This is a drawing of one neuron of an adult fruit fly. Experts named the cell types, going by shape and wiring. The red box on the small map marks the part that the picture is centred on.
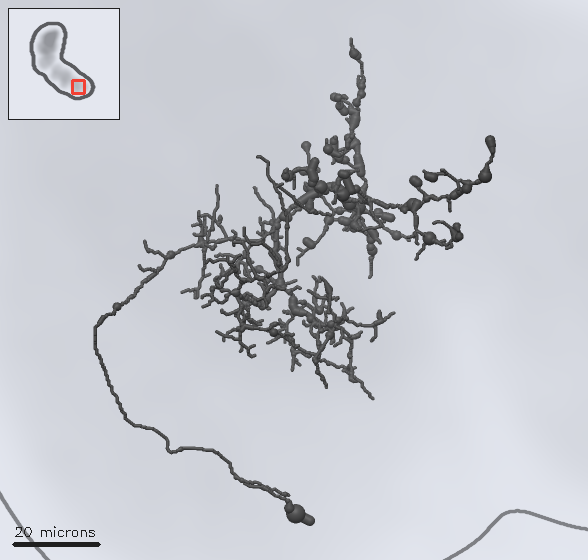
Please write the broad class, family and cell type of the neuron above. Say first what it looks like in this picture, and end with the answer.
The cell body can be seen at the bottom of the picture. By the scale bar it is about 120 microns tall in this view. Its broad class is nerve-cord intrinsic neuron. The family is hemilineage 13B. Its cell type is IN13B035.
